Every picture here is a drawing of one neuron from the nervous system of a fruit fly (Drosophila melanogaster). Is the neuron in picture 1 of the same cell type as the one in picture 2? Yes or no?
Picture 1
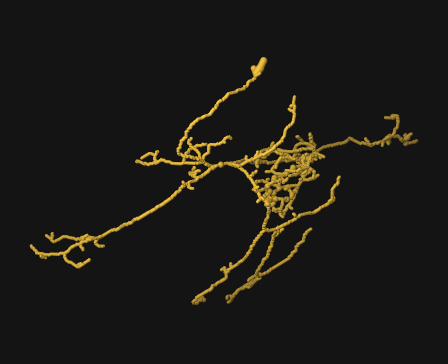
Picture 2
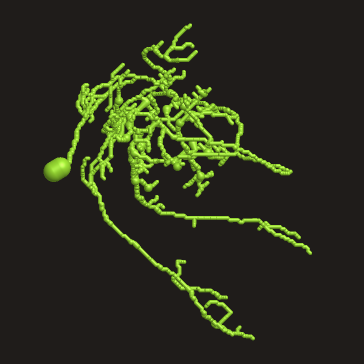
yes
